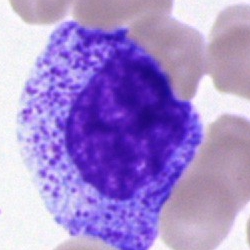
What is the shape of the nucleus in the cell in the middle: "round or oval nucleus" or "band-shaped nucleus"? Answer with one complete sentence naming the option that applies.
Compact and round or oval, the nucleus is not drawn out into a band.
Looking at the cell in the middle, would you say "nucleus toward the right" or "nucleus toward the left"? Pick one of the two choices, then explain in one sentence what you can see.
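Nucleus toward the right. The nucleus sits off-centre toward the right of the cell.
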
